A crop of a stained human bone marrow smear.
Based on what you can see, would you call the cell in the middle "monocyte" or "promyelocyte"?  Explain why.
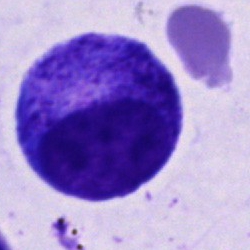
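I'd call it a promyelocyte. What settles it for me is the cytoplasm, which stains a deep blue-purple.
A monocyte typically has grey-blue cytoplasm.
Beyond that, I simply note what's there: a round cell with a smooth, unbroken outline. The nucleus fills the lower part of the cell, and its upper border is nearly straight. The cytoplasm gathers mainly toward the top, as a crescent.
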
